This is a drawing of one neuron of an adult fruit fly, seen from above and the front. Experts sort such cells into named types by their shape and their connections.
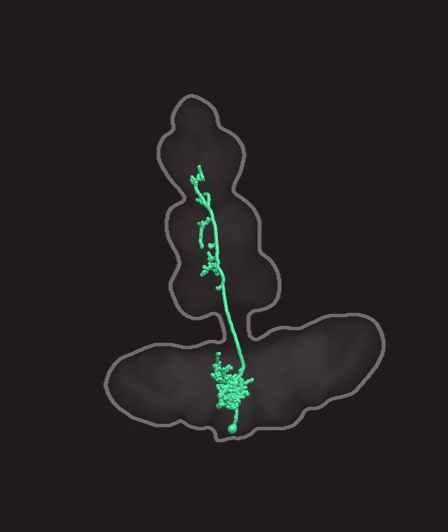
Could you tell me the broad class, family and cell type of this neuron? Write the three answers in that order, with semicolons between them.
descending neuron; DNbe; DNbe006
